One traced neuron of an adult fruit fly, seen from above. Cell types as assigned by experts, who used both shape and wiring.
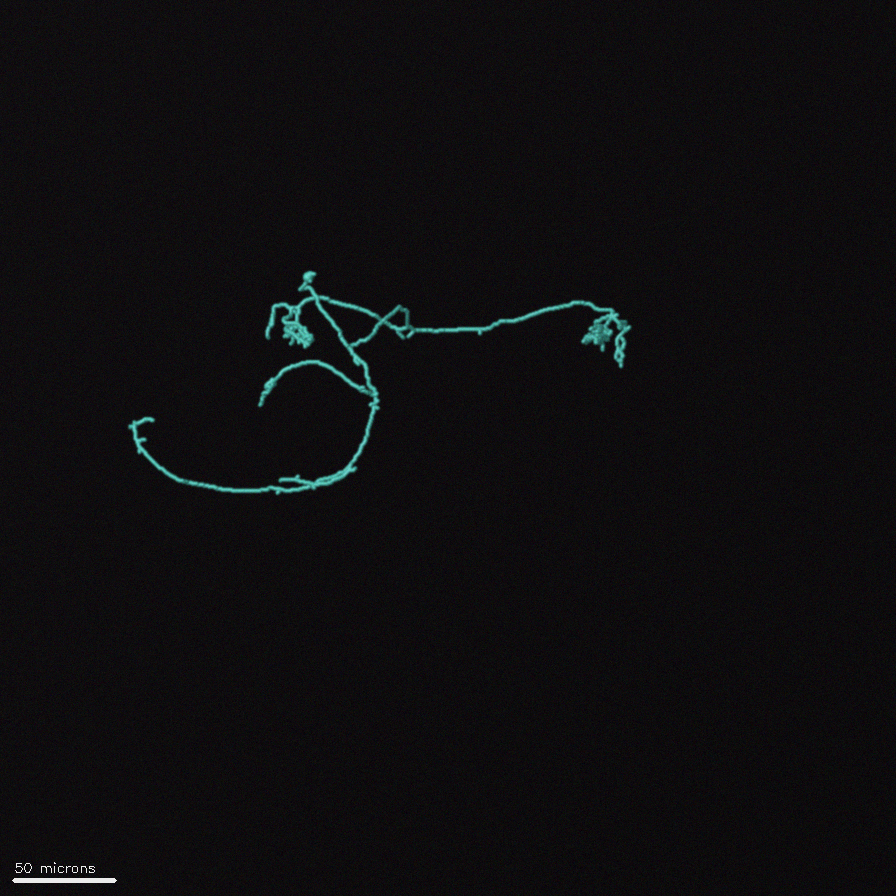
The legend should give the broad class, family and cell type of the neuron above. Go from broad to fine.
central-brain intrinsic neuron; class DAN; PAM11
